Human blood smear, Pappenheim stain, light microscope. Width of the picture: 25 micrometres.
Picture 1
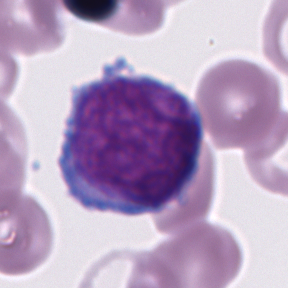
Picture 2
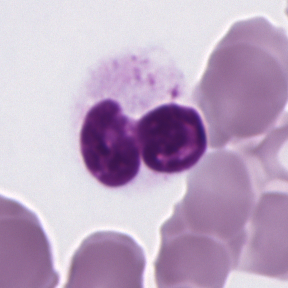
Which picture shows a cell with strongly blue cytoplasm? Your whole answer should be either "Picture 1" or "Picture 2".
Picture 1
